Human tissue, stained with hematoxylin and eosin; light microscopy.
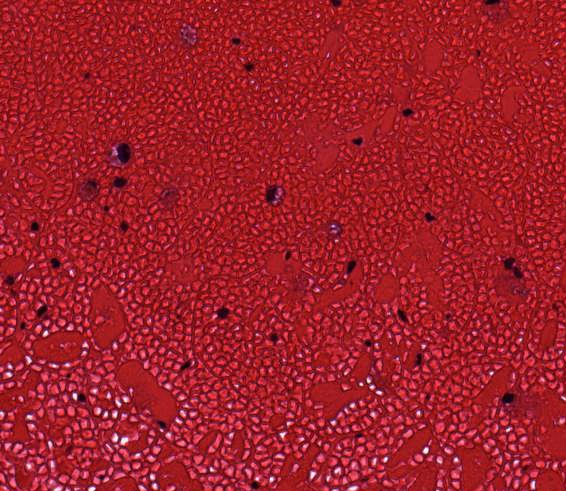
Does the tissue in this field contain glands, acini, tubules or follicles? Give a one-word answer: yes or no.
No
